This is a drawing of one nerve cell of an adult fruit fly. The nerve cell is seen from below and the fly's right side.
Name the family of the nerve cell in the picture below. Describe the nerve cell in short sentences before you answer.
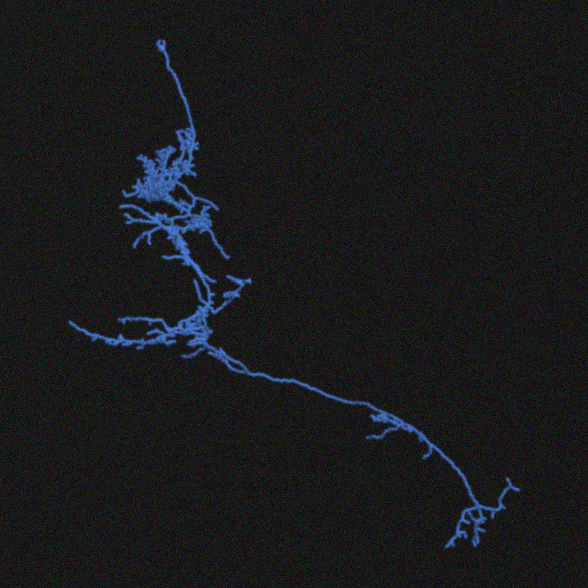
The cell body can be seen at the upper left of the picture. Dozens of branch ends can be seen. It is a nerve-cord intrinsic neuron. Its family is hemilineage 01A.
